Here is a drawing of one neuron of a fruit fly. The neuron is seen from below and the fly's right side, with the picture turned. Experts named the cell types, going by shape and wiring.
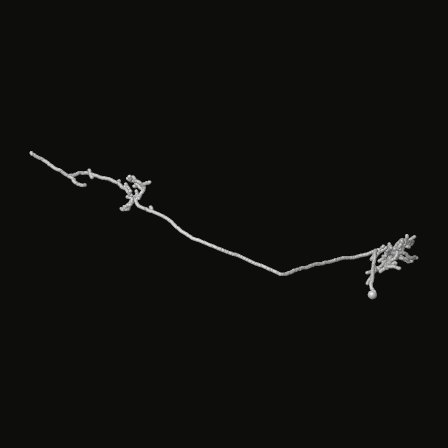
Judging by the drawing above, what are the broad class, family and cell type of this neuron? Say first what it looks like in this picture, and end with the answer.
In this view it is more than twice as wide as it is tall. It is a descending neuron. Its family is hemilineage LB12. The cell type is DNg02_a.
